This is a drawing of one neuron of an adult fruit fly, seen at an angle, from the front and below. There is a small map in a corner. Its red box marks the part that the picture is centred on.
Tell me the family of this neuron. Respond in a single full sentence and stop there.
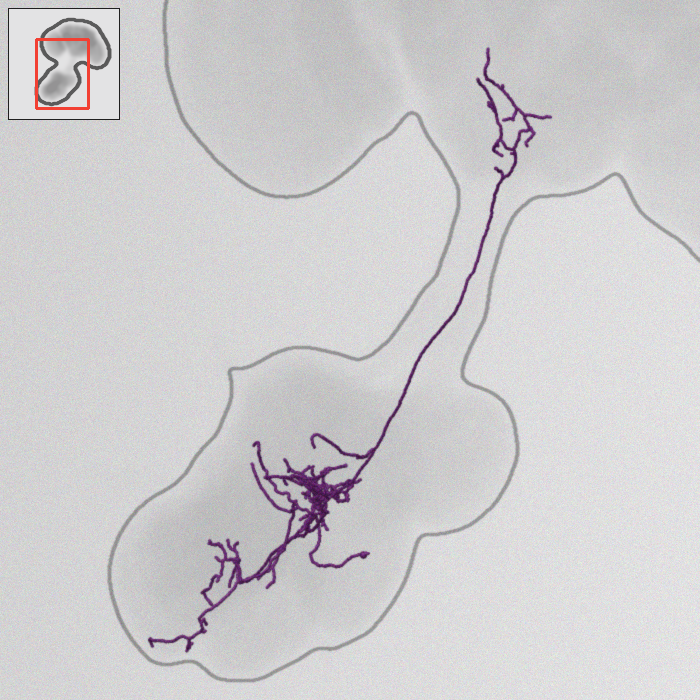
This neuron belongs to the family hemilineage 05B.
